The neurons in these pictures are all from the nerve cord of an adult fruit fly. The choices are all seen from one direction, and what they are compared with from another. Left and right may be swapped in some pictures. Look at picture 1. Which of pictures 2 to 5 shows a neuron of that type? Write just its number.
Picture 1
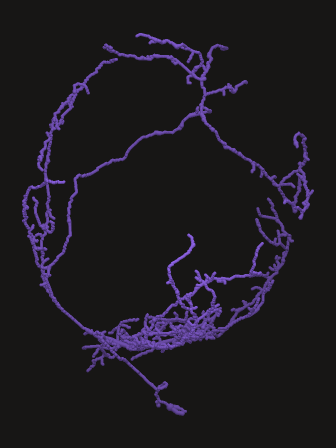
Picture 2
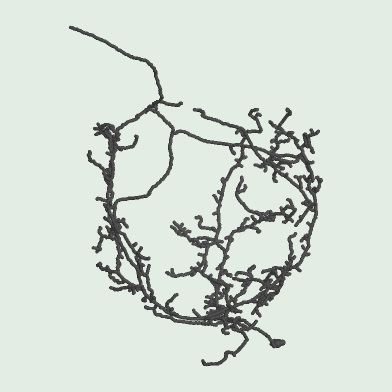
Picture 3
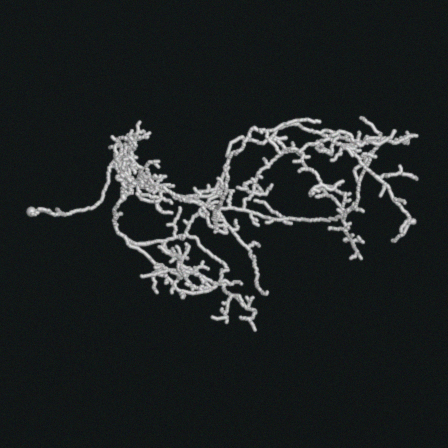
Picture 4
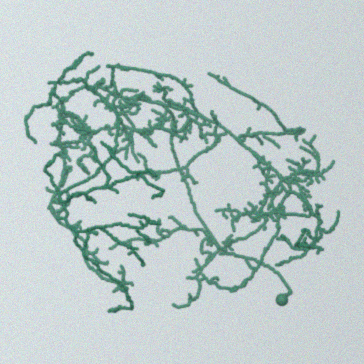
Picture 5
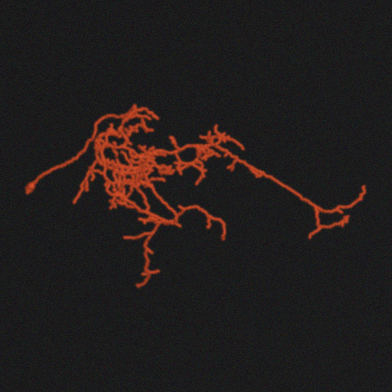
2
